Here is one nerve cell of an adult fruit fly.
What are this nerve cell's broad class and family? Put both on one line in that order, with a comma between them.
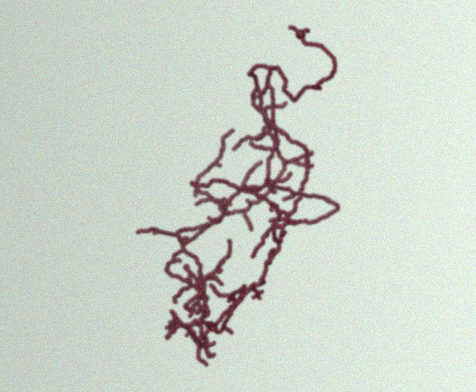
central-brain intrinsic neuron, hemilineage SLPpm1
